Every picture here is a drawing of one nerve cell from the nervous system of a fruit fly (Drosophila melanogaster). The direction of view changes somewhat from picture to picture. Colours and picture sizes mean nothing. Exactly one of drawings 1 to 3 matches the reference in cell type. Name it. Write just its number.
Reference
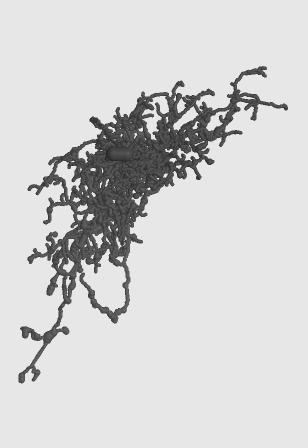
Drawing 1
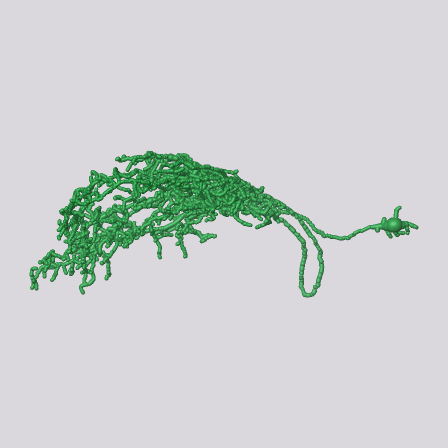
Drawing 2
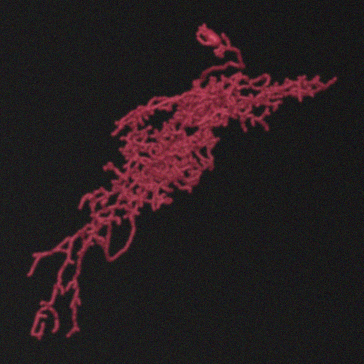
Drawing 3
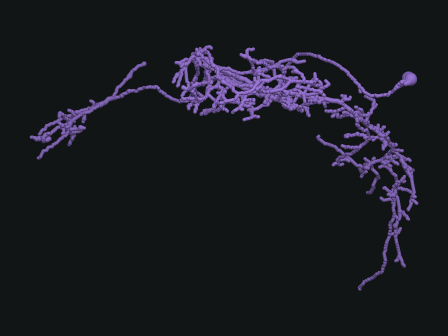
2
